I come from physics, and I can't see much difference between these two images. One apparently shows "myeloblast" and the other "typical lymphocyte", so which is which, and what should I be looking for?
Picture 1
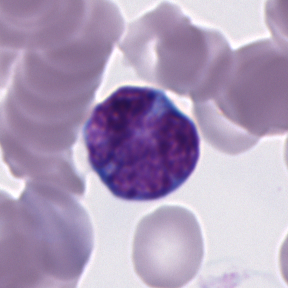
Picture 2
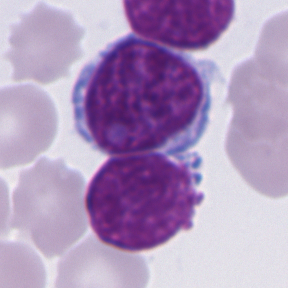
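The typical lymphocyte is in picture 1, the myeloblast in picture 2. A nucleolus separates them: the myeloblast has one pale bluish round nucleolus in the lower left part of its nucleus, whereas no nucleoli are visible in the lymphocyte nucleus. The myeloblast cytoplasm forms only a scant pale blue rim around the nucleus.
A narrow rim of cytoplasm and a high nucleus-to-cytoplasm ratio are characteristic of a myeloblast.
Its outer edge is frayed and wispy, most clearly on the left side, while the lymphocyte outline is roughly round with a few slightly flattened sides. Neither cell shows granules in the cytoplasm.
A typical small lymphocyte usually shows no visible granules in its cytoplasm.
The myeloblast lies pressed between two other nucleated cells, one above and one below; the lymphocyte is surrounded by red cells, with a single red cell lying apart below it.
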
